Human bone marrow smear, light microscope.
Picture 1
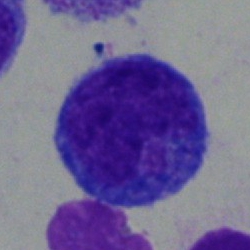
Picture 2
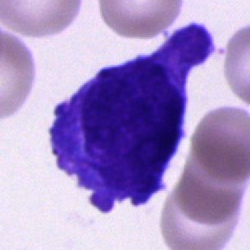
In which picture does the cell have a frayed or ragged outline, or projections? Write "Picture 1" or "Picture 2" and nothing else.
Picture 2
